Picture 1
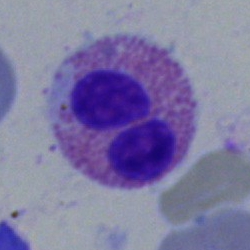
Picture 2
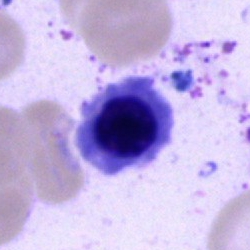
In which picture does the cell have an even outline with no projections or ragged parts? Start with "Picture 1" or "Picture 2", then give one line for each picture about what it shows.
Picture 1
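In picture 1: The cell has a round, smooth outline.
In picture 2: The cell's outline is irregular, with small blunt bumps around its edge.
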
